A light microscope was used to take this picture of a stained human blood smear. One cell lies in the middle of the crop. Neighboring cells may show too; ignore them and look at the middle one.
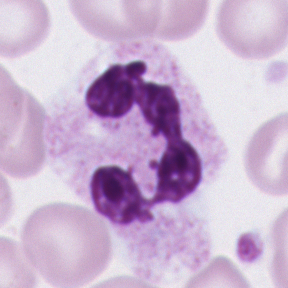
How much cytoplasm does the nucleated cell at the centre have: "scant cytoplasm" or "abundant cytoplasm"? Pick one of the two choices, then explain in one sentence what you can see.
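Abundant cytoplasm. The cytoplasm is abundant and pale pinkish-lilac.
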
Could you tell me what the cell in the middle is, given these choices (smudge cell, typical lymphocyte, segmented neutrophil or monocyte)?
segmented neutrophil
